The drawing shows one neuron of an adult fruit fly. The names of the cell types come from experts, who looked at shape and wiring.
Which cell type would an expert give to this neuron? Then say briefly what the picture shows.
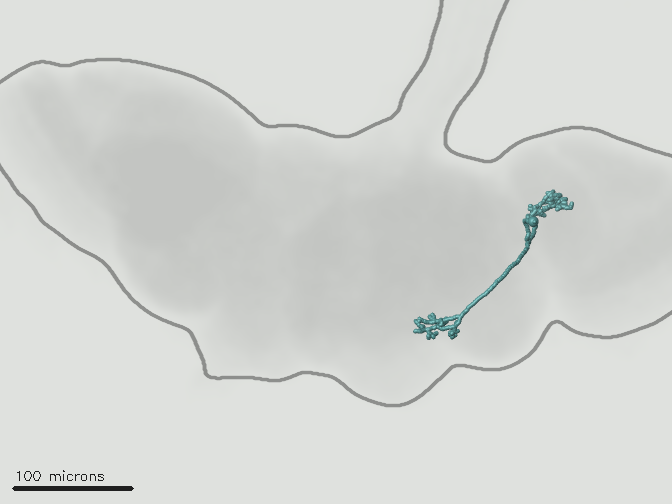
Its cell type is LC10a. It is a visual projection neuron. It lies in the brain. The cell body is on the right of the picture. By the scale bar it is about 130 microns wide in this view.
